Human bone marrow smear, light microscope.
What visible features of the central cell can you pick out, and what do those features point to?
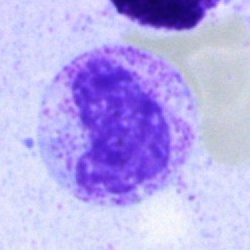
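Round and smooth in outline, the cell holds a kidney-shaped nucleus whose indentation faces left. Fine pinkish-purple granules are scattered through the cytoplasm, where no vacuoles are seen. This is a metamyelocyte.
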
